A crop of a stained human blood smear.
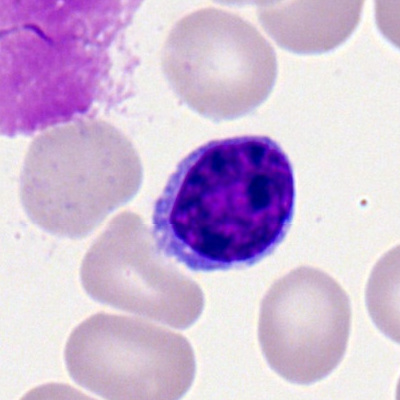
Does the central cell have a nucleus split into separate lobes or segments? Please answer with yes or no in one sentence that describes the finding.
No, the nucleus is not divided into lobes but is one compact round, oval or kidney-shaped mass.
